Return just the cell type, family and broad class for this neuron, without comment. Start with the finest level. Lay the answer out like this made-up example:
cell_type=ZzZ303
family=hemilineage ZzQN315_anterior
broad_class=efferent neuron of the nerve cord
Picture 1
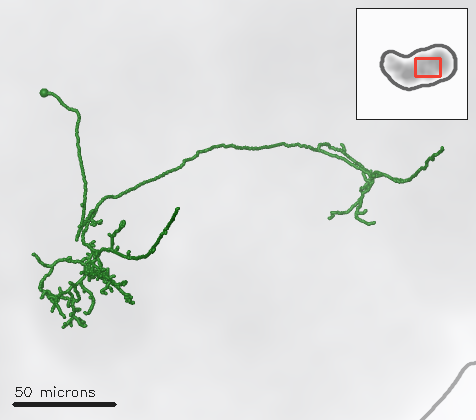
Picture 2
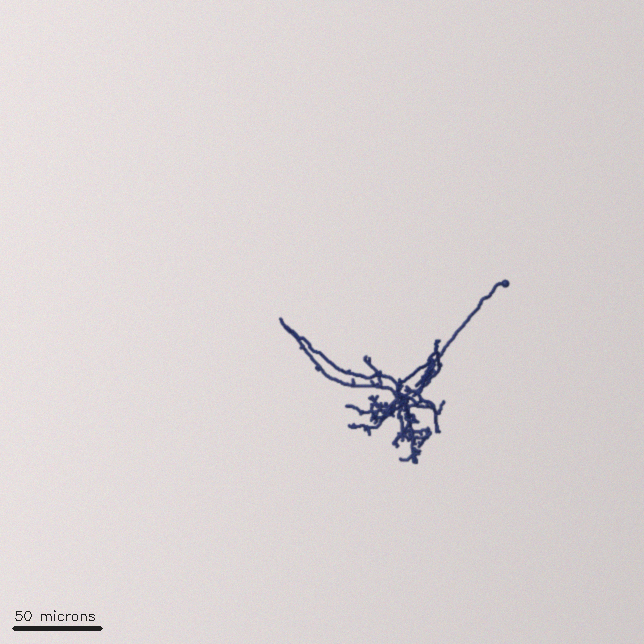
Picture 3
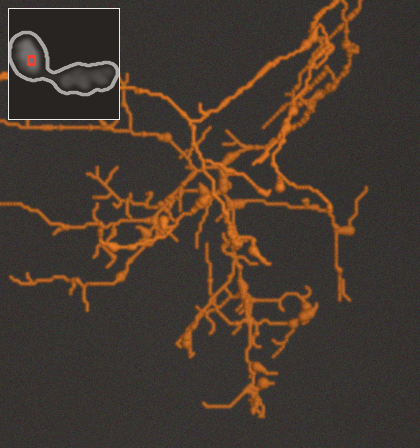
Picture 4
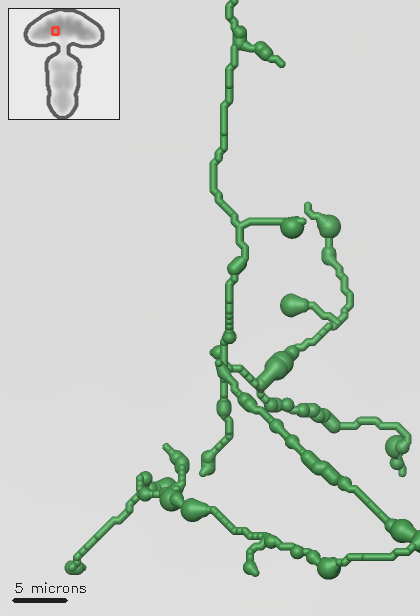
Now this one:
cell_type=CB1047
family=hemilineage DM6_ventral
broad_class=central-brain intrinsic neuron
